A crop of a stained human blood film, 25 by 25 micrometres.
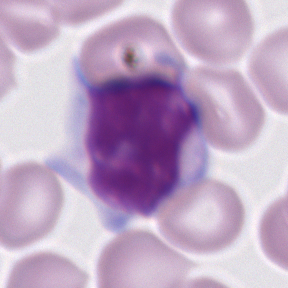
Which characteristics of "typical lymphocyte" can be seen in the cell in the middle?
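In favour of a typical lymphocyte, the chromatin stains deep purple, and no granules can be seen in the pale blue cytoplasm.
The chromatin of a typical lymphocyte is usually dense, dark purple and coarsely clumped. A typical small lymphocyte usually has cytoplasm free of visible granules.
Sitting less well is size: the nucleus alone measures about 12 by 10 micrometres.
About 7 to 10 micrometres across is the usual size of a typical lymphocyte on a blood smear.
Also seen, a few paler streaks cross the chromatin, and the cytoplasm spreads in thin pale tongues toward the left and lower left.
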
